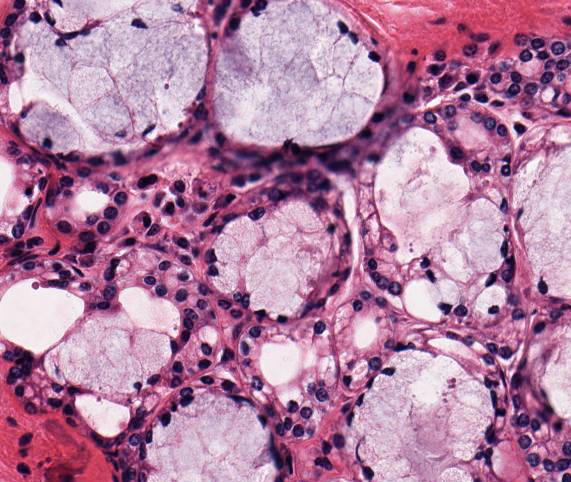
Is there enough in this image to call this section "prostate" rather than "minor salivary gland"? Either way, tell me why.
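This is minor salivary gland.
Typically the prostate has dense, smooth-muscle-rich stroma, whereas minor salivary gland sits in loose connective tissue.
Rounded acini, closely packed and parted by thin connective tissue strands, fill the field; the largest hold mucous cells with pale, grey-blue, foamy cytoplasm.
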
